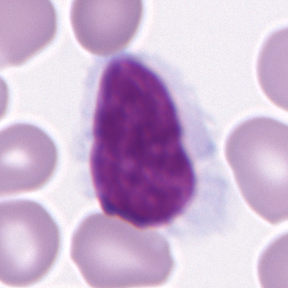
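Hairy cell in a stained smear of human peripheral blood under the light microscope. Its nucleus is elongated, taller than it is wide, and fills most of the cell. The chromatin is dark purple with a coarse, blotchy texture. The rim of cytoplasm is wider to the right of the nucleus than to the left.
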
